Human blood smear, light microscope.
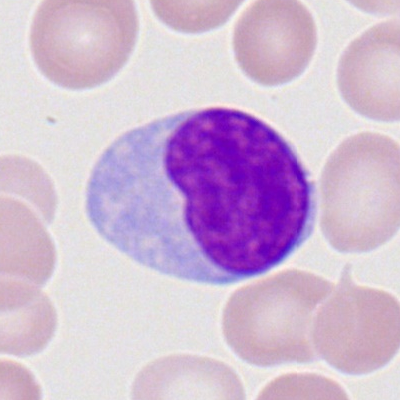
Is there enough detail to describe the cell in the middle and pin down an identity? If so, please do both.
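Oval outline, greater in width than in height. Shallow notch on left edge of nucleus, facing cytoplasm. Cytoplasm pale blue, forming broad area on left side of cell. Result: lymphocyte.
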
